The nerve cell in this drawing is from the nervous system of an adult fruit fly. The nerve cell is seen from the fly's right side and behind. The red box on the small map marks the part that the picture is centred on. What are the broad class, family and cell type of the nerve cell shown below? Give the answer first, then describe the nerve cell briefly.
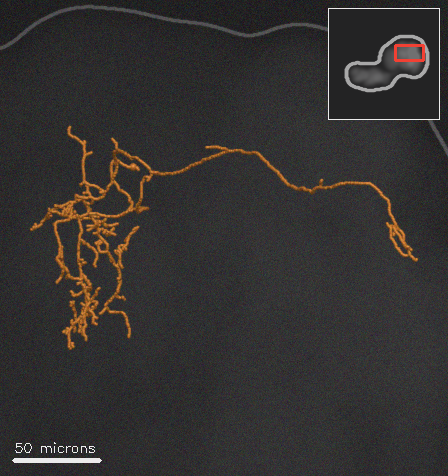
Its broad class is central-brain intrinsic neuron. Its family is hemilineage VLPl&d1_dorsal. Its cell type is CB2623. By the scale bar it is about 250 microns wide in this view. In this view it is wider than it is tall.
